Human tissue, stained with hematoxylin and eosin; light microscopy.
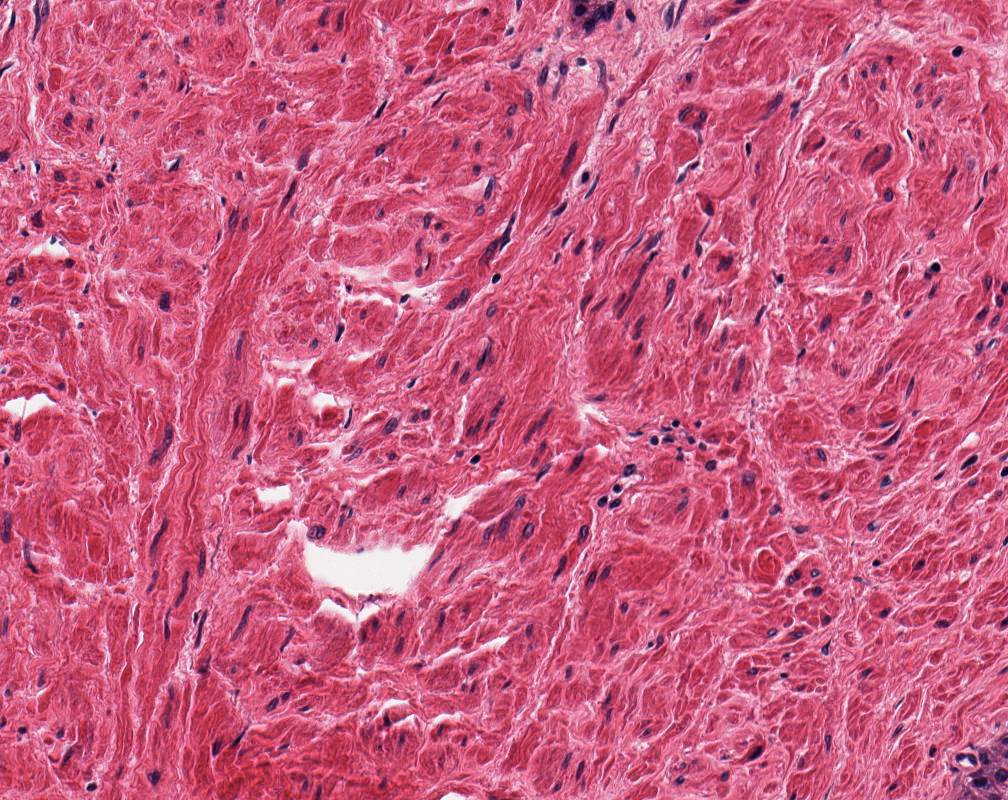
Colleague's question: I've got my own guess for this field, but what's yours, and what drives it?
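Fibromuscular stroma makes up this field. Interlacing smooth muscle bundles cut in different planes fill it entirely, and lengthwise-cut cells have elongated nuclei in deep pink cytoplasm.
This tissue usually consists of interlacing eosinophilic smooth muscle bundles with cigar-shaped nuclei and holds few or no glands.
Accordingly, no epithelium, glands or fat cells appear anywhere.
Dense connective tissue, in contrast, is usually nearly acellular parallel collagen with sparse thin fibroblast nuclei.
Here smooth muscle bundles dominate instead.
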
